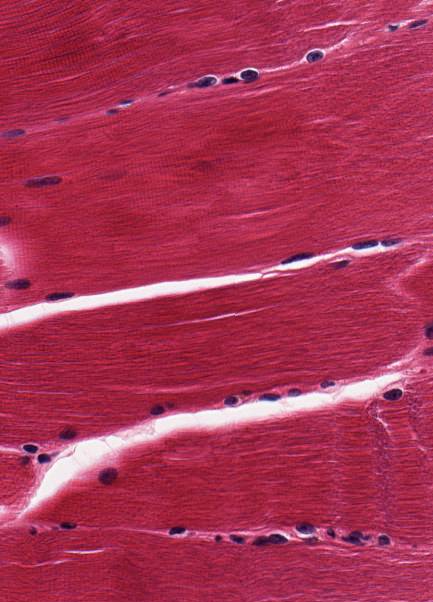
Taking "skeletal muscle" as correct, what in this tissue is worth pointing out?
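You are looking at skeletal muscle.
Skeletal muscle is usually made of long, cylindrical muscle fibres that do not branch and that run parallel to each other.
The fibres here fit that: they are unbranched and keep an even width along their length. Their cytoplasm is intensely eosinophilic, staining deep pink-red. The nuclei sit at the edges of the fibres rather than in their centres; they are dark, oval to elongated, and line up in rows along the fibre borders.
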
